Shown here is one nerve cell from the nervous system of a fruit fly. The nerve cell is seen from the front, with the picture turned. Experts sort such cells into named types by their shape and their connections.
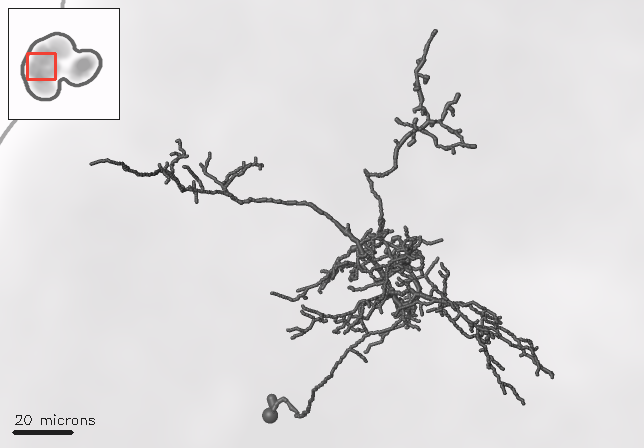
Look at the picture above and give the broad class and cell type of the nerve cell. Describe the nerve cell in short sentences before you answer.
Its cell body lies at the bottom of the picture. From left to right in the picture it spans about 160 microns. Dozens of branch ends can be seen. This is a central-brain intrinsic neuron. Its cell type is IB060.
